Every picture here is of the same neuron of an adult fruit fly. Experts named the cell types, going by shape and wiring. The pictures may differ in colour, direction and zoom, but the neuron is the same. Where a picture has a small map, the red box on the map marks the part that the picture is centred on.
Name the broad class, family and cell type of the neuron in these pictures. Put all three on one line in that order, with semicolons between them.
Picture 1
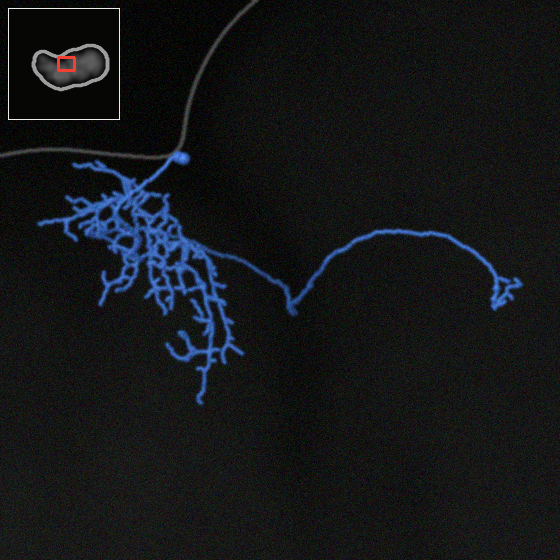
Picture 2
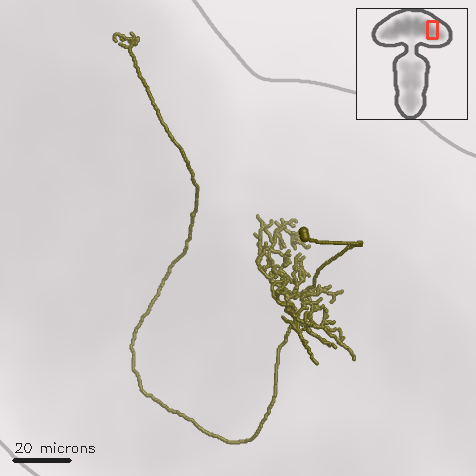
visual projection neuron; MeTu; MeTu1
